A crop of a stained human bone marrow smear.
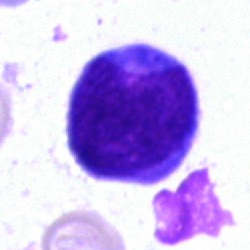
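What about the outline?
Round, with a smooth edge.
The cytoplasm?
Just a thin deep blue rim around the nucleus, and no vacuoles in it.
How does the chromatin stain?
Dark purple across the whole nucleus.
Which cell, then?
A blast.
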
